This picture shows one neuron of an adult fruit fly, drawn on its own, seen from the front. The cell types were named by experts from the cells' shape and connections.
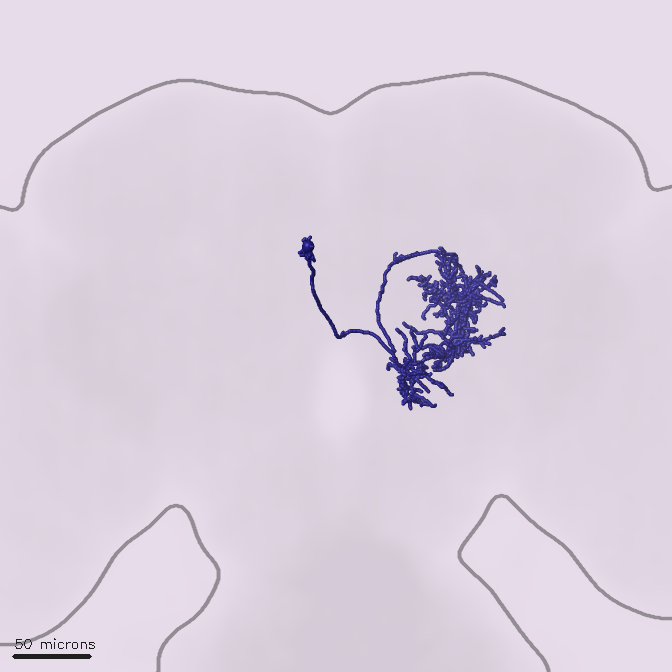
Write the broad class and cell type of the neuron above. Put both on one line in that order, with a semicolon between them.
central-brain intrinsic neuron; PS098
